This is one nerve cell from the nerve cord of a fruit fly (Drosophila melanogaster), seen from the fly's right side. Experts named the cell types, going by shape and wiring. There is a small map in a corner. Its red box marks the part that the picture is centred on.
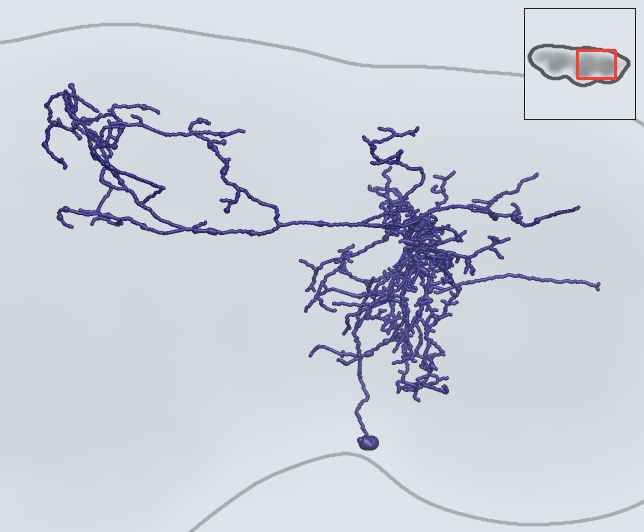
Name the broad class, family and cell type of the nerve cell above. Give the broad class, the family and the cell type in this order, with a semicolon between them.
nerve-cord intrinsic neuron; hemilineage 06B; IN06B054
